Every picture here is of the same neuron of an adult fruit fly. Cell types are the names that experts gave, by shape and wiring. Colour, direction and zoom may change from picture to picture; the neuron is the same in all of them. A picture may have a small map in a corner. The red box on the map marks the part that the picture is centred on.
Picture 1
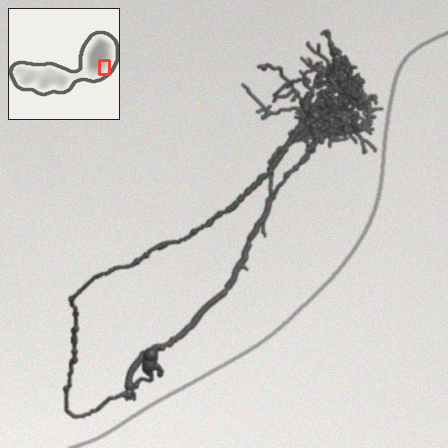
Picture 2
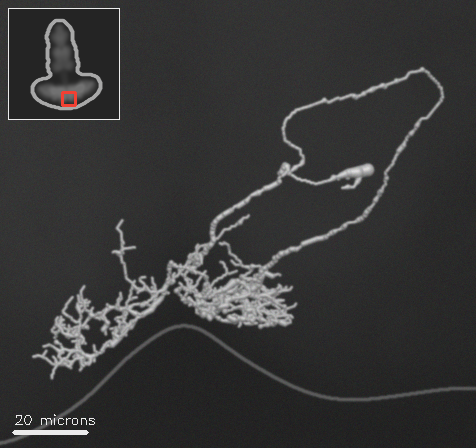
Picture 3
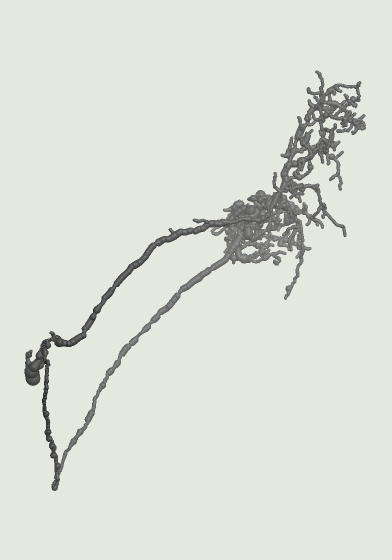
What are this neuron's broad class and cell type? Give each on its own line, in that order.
central-brain intrinsic neuron
GNG196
